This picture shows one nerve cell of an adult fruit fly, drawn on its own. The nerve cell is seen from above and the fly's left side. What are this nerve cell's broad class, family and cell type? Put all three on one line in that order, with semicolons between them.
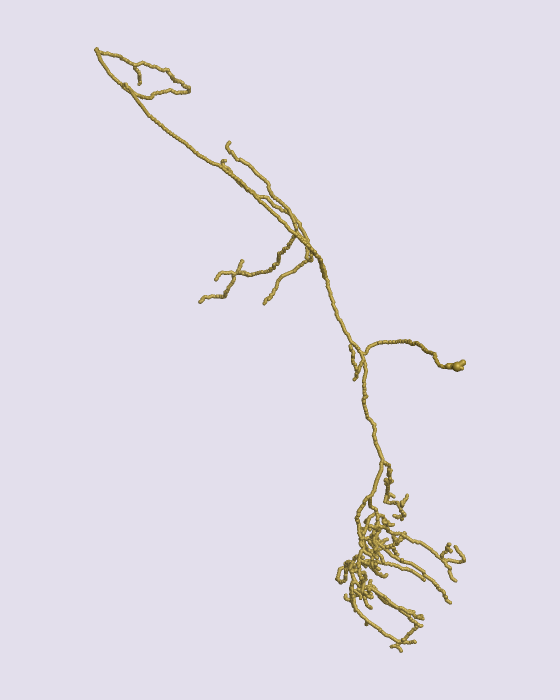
visual projection neuron; hemilineage VPNp&v1_posterior; LC36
